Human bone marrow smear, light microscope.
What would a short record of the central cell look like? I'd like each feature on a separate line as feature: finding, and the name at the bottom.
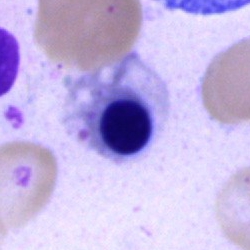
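Nucleus: off-centre, toward the lower right
Chromatin: very dark, dense, no visible internal structure
Cytoplasm: pale greyish-blue
Dots: a few, small and purple, in the lower left of the cytoplasm
Identification: erythroblast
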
